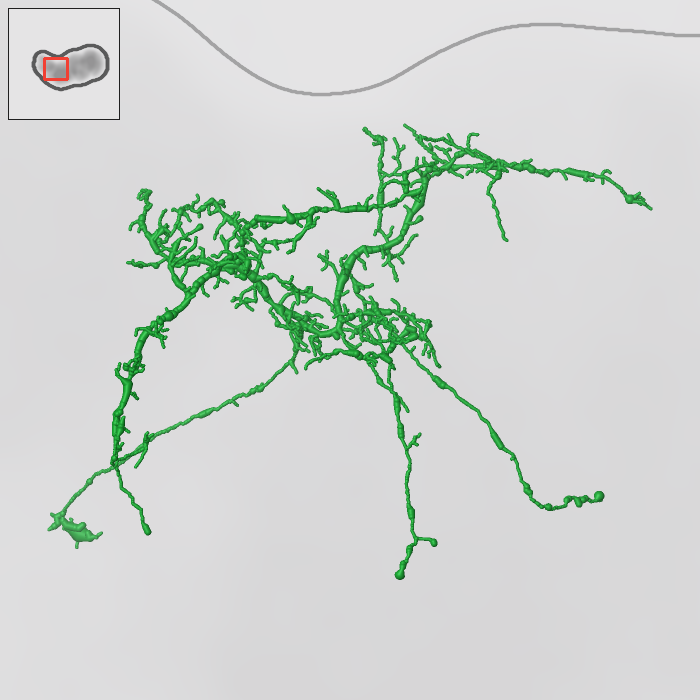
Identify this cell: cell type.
vMS12_a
